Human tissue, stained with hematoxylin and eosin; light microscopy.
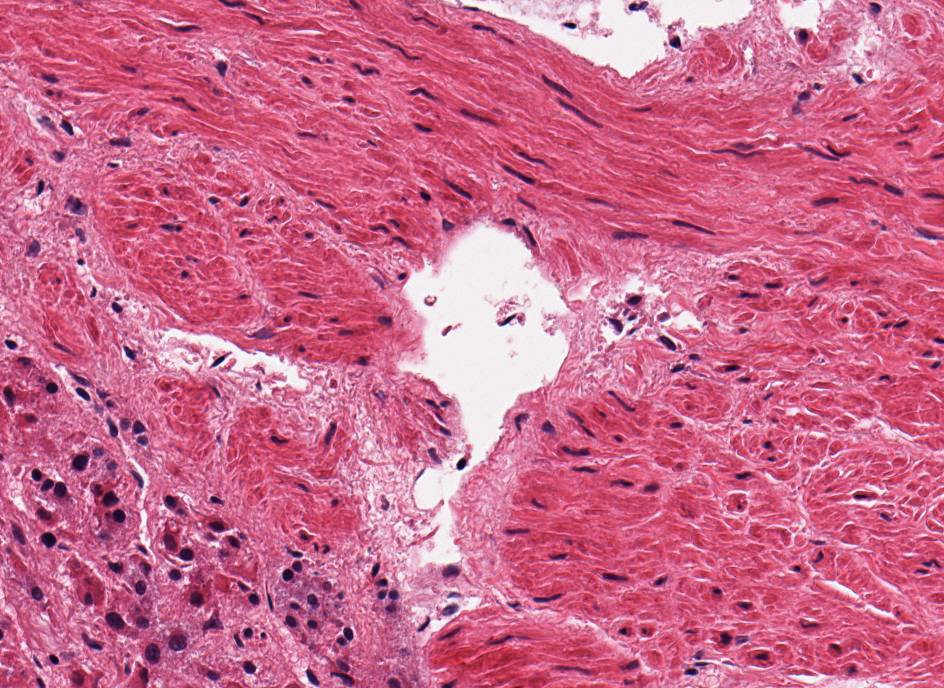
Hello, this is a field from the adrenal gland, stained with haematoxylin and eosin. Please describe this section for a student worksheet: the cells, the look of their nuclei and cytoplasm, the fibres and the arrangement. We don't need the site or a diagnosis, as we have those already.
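Smooth muscle bundles run in several directions. Along the top, fibres run roughly horizontally and carry elongated, cigar-shaped nuclei. At lower right the bundles are cut across, giving many small rounded cell profiles. Pale, loose connective tissue runs diagonally through the middle, separating the bundles.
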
